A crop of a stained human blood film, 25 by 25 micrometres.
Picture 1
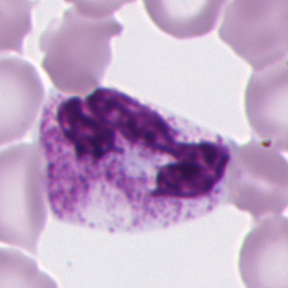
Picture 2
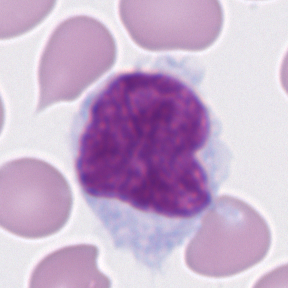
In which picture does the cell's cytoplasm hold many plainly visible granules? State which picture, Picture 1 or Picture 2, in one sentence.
What picture 1 shows is a cell with many visible granules in its cytoplasm.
